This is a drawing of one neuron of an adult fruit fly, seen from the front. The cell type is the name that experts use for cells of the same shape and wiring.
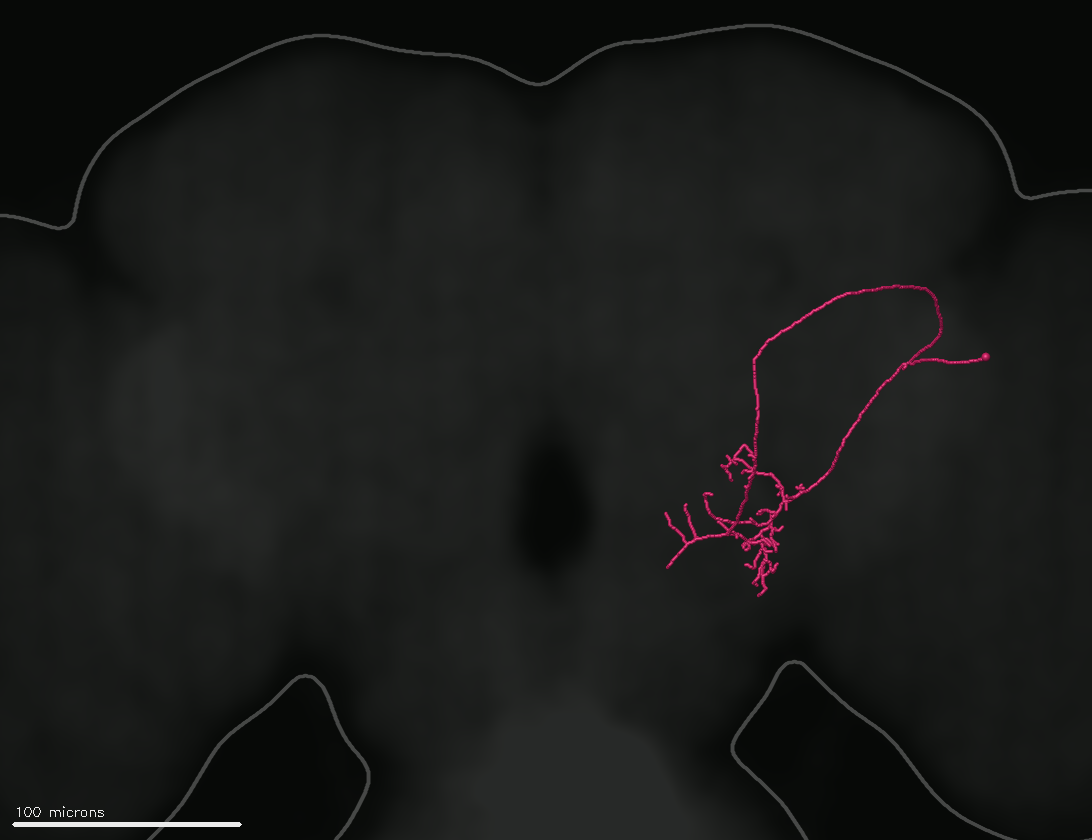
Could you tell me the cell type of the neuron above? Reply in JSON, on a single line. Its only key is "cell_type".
{"cell_type": "WED040_b"}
